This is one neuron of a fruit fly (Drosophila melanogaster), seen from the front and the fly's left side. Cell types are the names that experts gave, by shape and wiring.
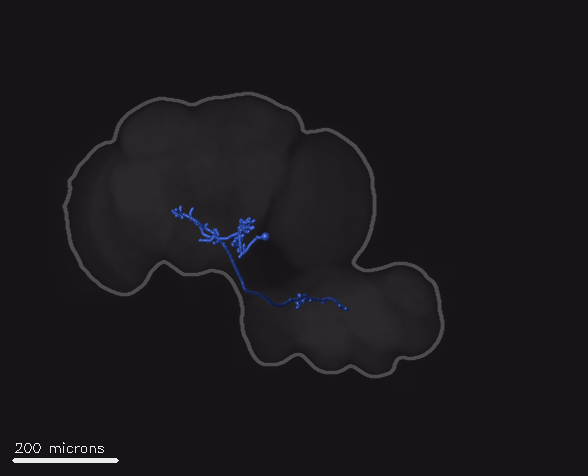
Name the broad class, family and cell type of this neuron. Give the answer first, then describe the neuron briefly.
Its broad class is descending neuron. Its family is hemilineage LB7. It is of cell type DNge115. The cell body is in the middle of the picture. By the scale bar it is about 350 microns wide in this view.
